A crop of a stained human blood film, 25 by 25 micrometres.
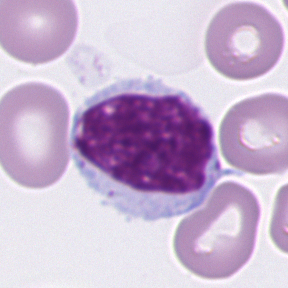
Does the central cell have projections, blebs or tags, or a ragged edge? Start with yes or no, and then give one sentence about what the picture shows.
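Yes. The cell outline is roughly round with a finely ragged edge.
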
